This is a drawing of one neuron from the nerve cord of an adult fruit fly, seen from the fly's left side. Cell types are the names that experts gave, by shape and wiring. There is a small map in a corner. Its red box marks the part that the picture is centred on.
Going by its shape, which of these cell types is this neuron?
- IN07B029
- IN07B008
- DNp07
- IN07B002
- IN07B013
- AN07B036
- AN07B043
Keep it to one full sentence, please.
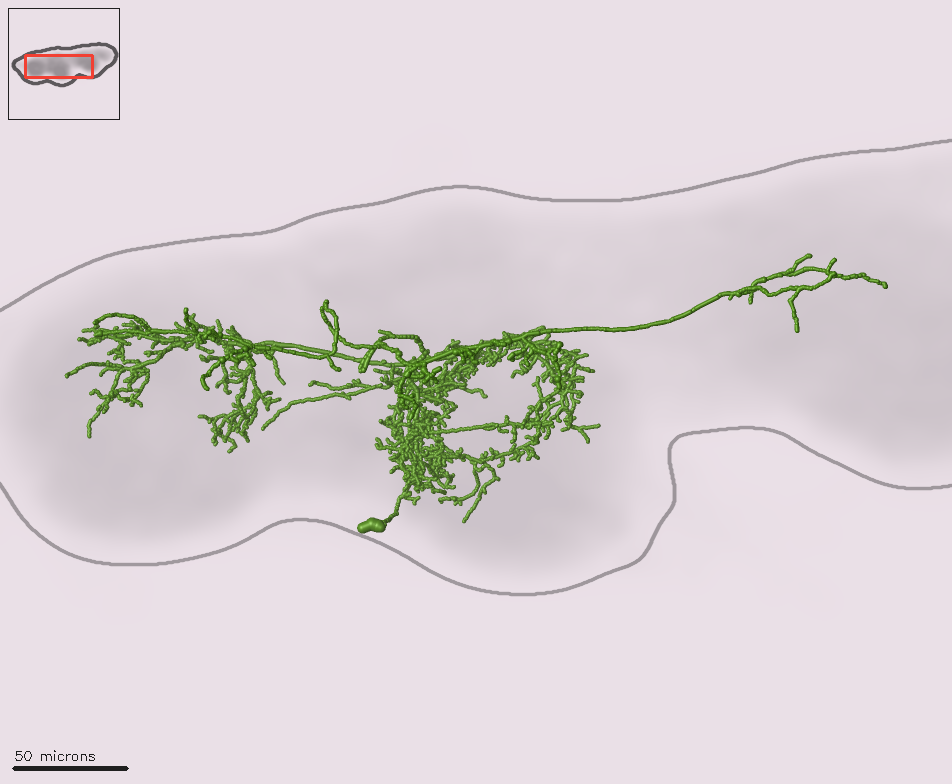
It is IN07B008 that this neuron is, by cell type.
